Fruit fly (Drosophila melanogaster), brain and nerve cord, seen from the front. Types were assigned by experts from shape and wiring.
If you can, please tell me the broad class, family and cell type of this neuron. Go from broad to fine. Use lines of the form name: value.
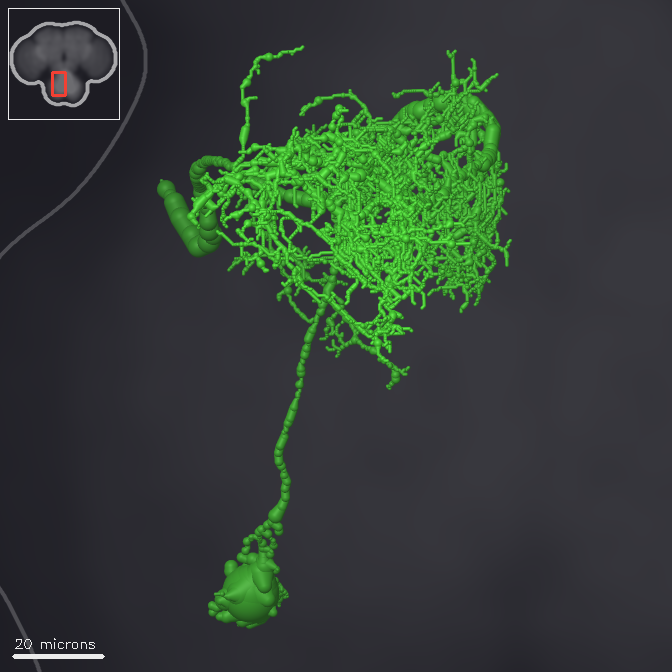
broad class: motor neuron of the nerve cord
family: hemilineage 16B
cell type: MNhm42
